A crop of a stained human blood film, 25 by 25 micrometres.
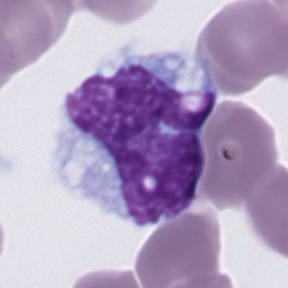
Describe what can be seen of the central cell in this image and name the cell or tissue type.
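Lying toward the right side of the cell, the nucleus is irregular and folded, its outline marked by indentations. The chromatin is deep purple, with a mottled, lacy pattern. Cytoplasm forms its widest band on the left side of the cell. It is a monocyte.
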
